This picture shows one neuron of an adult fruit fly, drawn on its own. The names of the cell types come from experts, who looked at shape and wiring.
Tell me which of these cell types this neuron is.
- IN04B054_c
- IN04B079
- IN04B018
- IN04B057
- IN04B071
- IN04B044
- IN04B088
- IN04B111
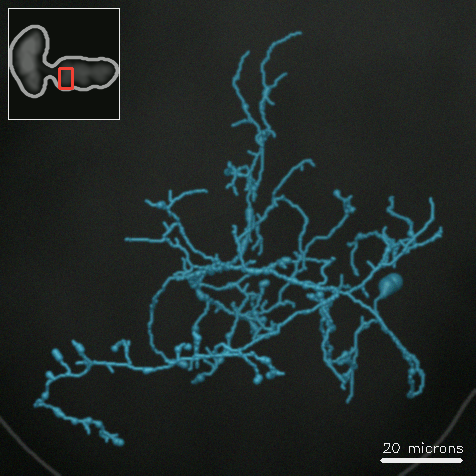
IN04B079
